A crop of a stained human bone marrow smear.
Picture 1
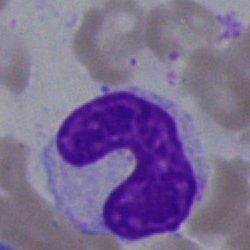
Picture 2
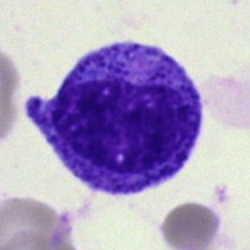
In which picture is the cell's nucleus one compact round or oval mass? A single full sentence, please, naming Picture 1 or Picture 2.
There is a cell with one compact round or oval nucleus in picture 2.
